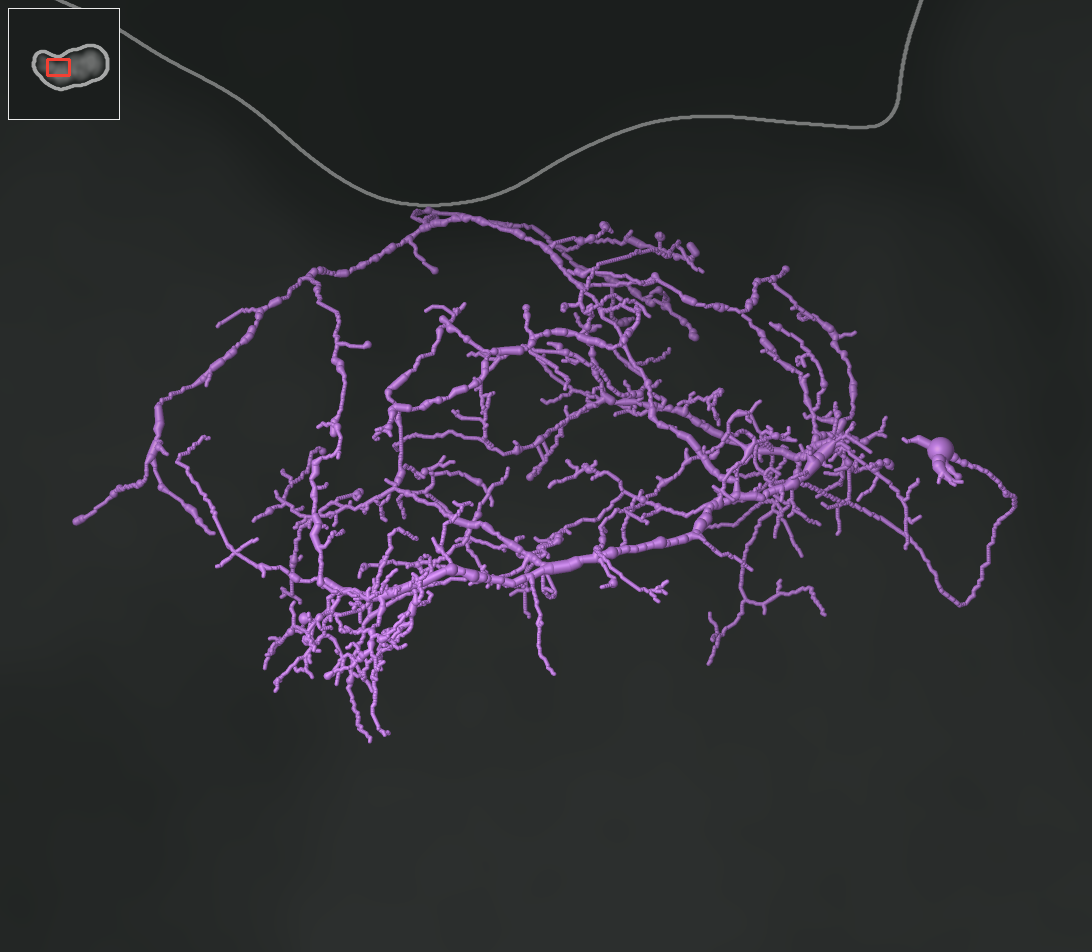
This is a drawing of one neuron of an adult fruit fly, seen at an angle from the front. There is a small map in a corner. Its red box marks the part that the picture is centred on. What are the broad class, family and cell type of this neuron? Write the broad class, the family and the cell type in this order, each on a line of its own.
nerve-cord intrinsic neuron
hemilineage 19B
IN19B023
